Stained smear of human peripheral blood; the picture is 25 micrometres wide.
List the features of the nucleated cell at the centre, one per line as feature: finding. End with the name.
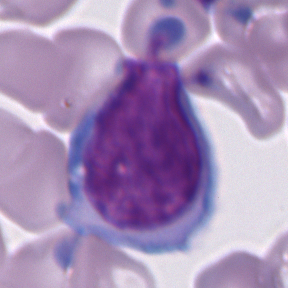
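Nucleus: single unlobed mass filling most of the cell
Chromatin: fine, fairly evenly spread, not coarsely clumped
Cytoplasm: rim widest along the bottom of the cell
Name: myeloblast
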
